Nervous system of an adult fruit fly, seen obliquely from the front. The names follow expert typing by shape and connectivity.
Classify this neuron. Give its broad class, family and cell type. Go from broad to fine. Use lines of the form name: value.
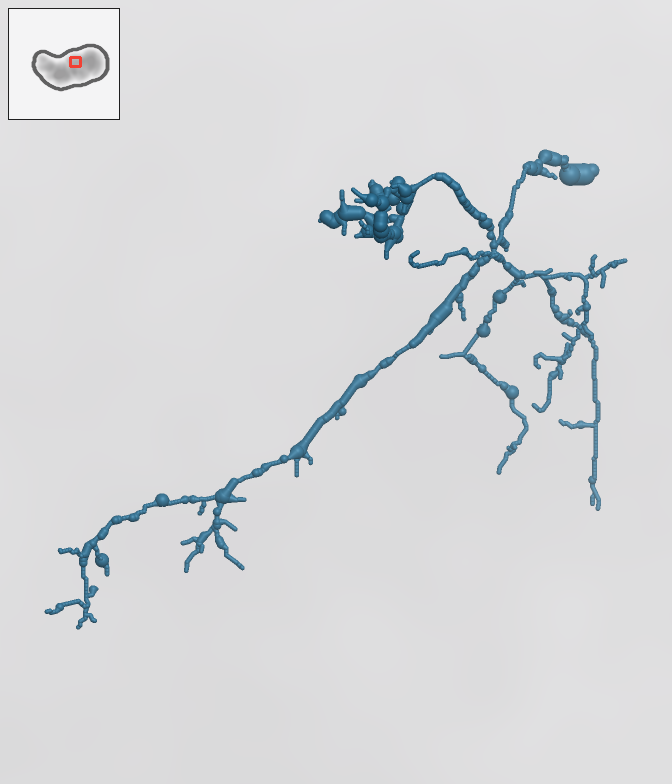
broad class: central-brain intrinsic neuron
family: class CX
cell type: IbSpsP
